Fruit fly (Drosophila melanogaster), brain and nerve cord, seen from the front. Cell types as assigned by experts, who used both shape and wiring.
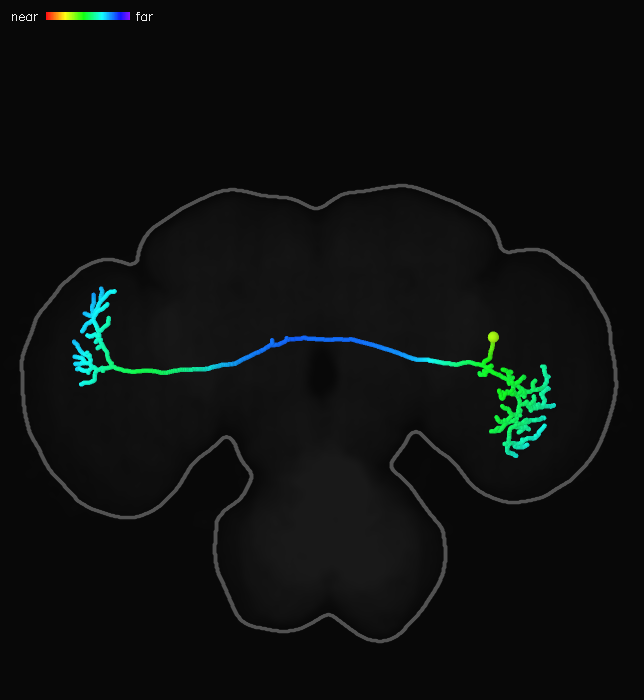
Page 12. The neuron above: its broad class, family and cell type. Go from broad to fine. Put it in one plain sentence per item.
A visual projection neuron of hemilineage VPNl&d1_lateral, type MeVPMe9.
